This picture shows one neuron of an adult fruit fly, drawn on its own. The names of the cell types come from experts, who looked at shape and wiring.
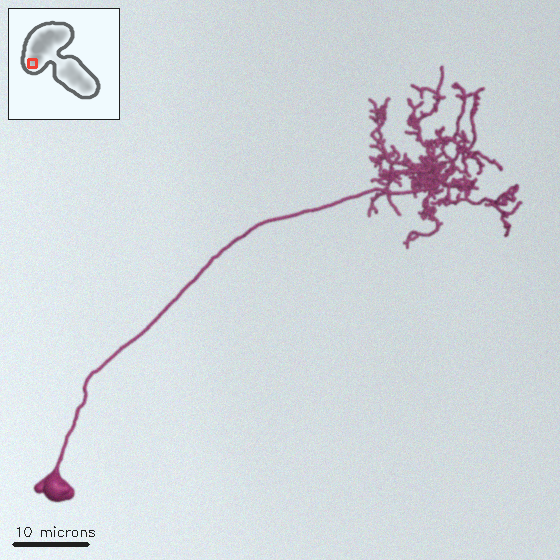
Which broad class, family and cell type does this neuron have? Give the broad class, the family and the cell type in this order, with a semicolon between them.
optic-lobe intrinsic neuron; Dm; Dm8b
